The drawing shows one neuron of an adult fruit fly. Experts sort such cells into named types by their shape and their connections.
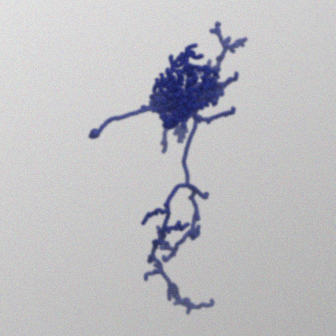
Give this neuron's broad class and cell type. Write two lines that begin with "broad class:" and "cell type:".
broad class: central-brain intrinsic neuron
cell type: PVLP115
